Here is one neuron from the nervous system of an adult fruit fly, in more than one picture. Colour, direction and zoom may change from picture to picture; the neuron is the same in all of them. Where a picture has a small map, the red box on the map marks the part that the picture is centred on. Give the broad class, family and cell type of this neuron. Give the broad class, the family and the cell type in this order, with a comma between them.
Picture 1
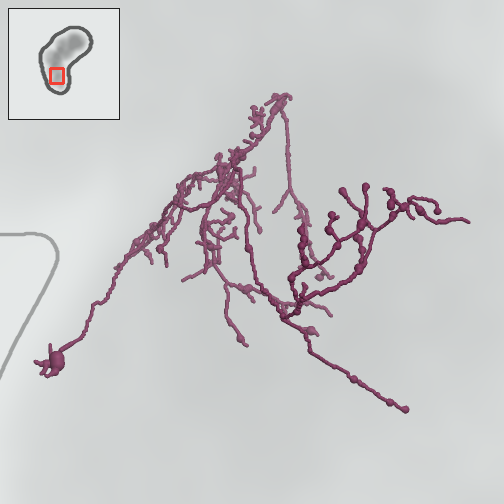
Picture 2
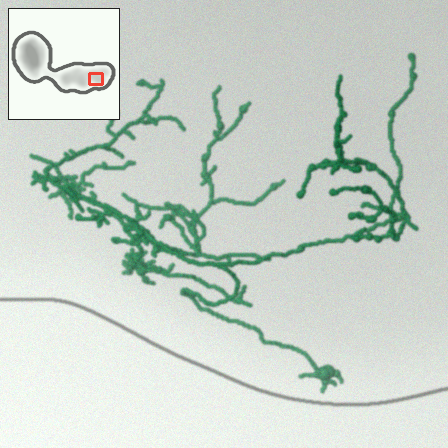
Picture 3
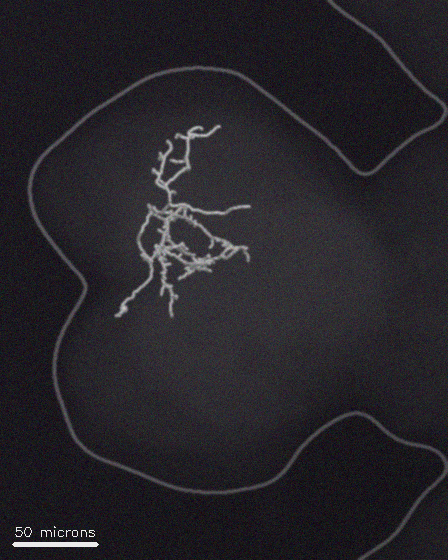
nerve-cord intrinsic neuron, hemilineage 14A, IN14A044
